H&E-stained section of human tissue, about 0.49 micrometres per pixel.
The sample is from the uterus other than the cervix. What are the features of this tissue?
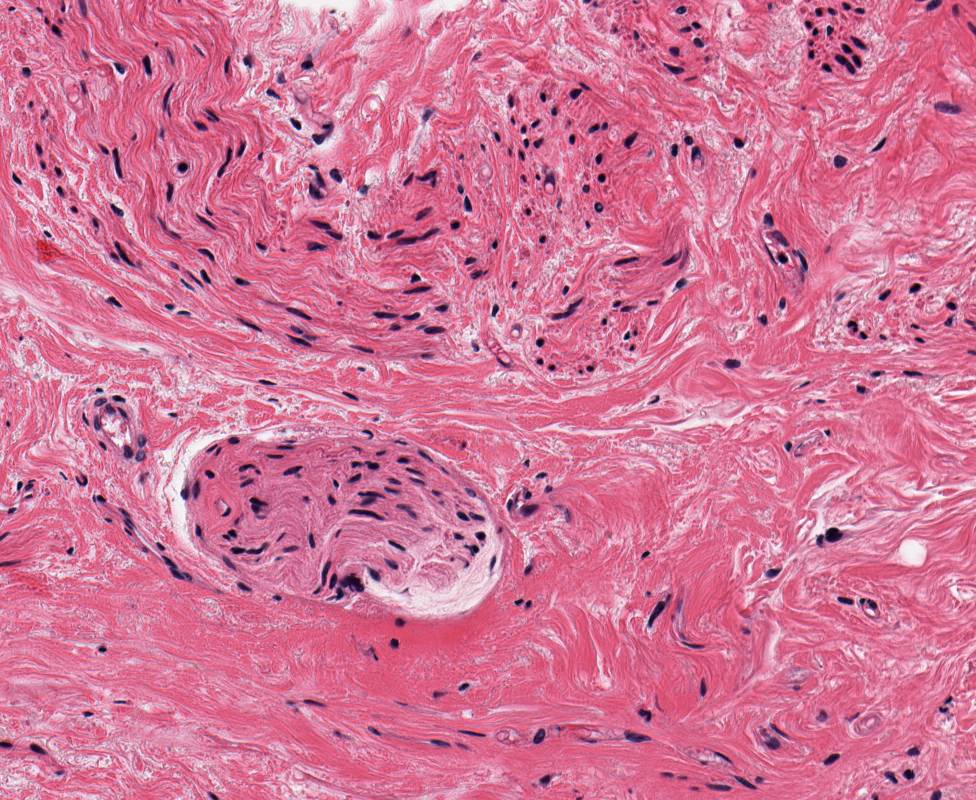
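Wavy collagen bundles run in several different directions. An oval bundle is partly bordered by a thin clear space separating it from the surrounding collagen. Most stromal nuclei are small, dark and spindle-shaped. Neither epithelium nor fat cells appear anywhere in the field.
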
